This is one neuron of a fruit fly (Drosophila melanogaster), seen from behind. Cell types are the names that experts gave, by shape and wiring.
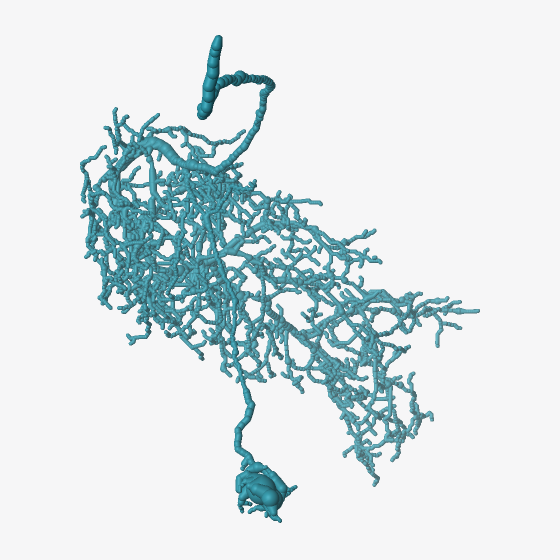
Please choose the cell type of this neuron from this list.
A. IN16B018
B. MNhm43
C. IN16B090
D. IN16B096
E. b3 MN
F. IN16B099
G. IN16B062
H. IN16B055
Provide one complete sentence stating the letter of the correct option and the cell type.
Cell type MNhm43, option B, is the one the neuron has.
